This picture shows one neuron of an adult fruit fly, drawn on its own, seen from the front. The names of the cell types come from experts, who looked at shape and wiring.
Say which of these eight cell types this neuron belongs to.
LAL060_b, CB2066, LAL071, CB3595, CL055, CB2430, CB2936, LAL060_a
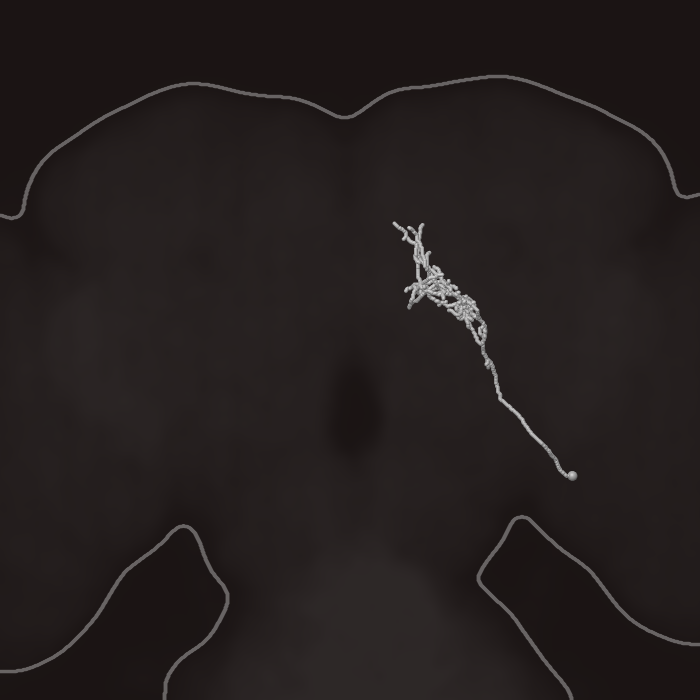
LAL071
